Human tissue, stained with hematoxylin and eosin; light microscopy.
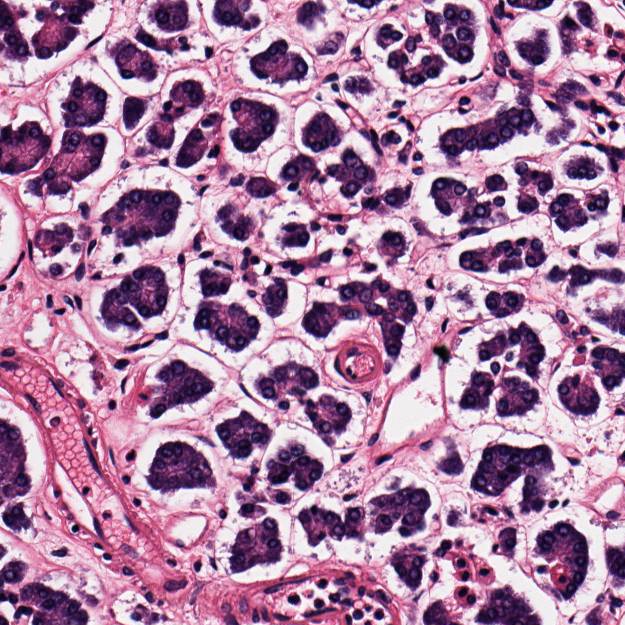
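Pancreas, human section stained with haematoxylin and eosin. Closely packed rounded cell nests fill almost the whole field; each has a central clump of dark purple cytoplasm within a pale, clear rim. Thin pink fibrous partitions with small dark elongated nuclei separate the nests. No fat cells are present.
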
